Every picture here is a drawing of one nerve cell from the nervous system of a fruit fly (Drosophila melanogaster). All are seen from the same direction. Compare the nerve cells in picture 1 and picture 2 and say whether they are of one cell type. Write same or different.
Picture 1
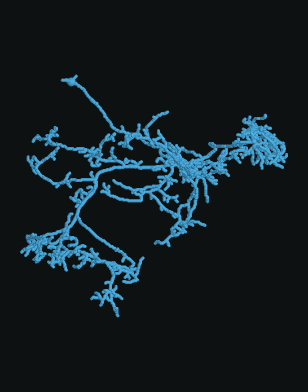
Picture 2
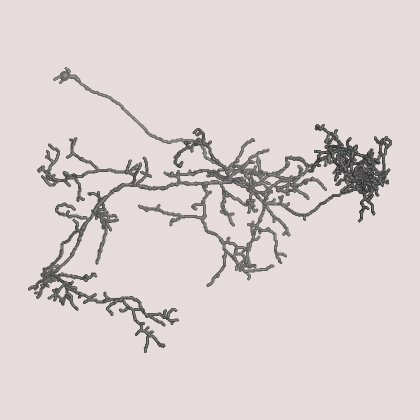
same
